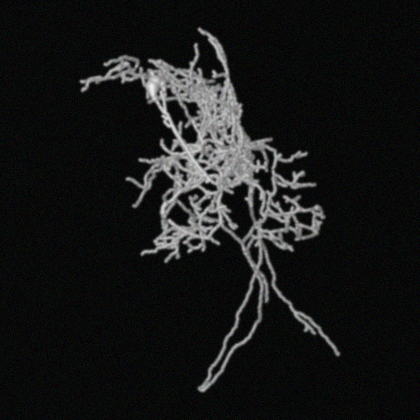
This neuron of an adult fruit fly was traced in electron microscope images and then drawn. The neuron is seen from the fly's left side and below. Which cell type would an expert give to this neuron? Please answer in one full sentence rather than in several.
For this neuron, the cell type is LHPV3c1.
